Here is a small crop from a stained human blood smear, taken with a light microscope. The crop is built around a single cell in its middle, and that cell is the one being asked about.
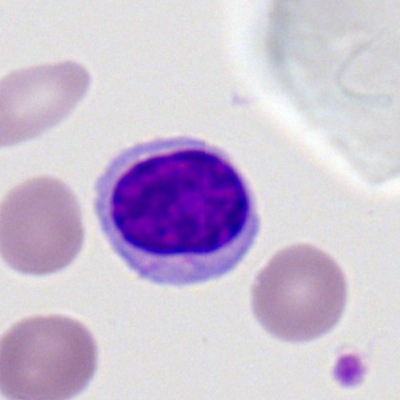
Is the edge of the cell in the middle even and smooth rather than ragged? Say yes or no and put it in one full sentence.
Yes, this cell has a smooth edge with no projections, blebs or tags.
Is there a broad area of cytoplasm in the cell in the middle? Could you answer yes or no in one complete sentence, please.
No, the nucleus fills most of this cell.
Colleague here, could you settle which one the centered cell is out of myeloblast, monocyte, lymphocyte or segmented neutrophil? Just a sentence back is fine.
The cell centred in this crop is categorized as a lymphocyte.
